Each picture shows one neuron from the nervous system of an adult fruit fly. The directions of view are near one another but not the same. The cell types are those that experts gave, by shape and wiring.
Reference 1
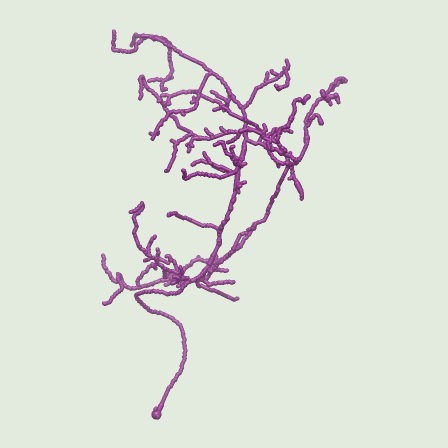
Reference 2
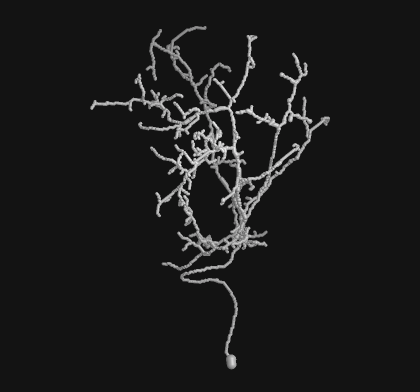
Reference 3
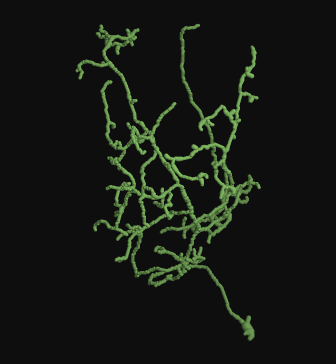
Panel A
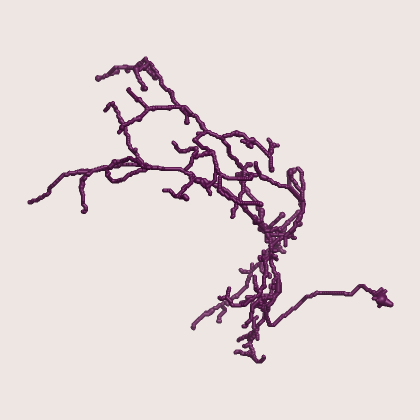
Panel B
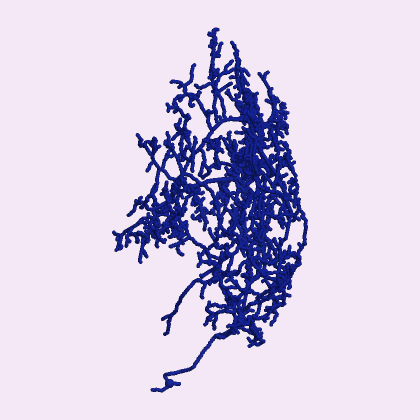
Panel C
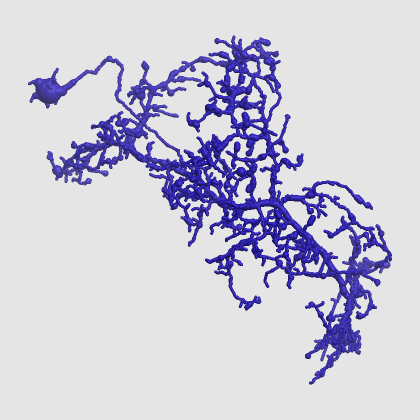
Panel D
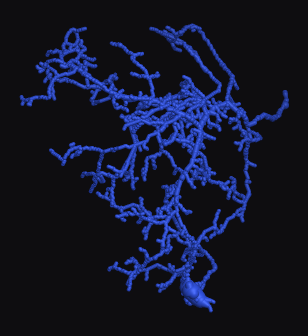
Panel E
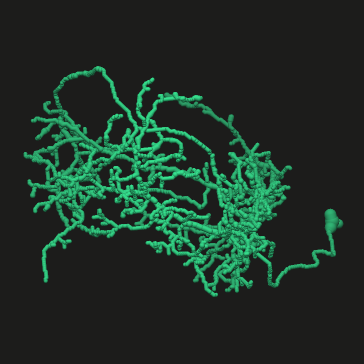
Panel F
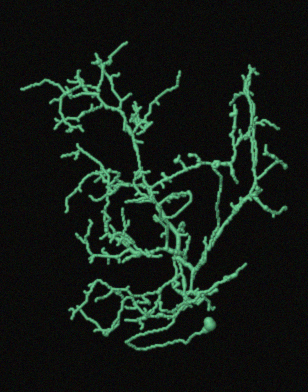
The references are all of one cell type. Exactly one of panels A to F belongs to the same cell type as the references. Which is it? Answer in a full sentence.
Panel F shows a neuron of the same cell type.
